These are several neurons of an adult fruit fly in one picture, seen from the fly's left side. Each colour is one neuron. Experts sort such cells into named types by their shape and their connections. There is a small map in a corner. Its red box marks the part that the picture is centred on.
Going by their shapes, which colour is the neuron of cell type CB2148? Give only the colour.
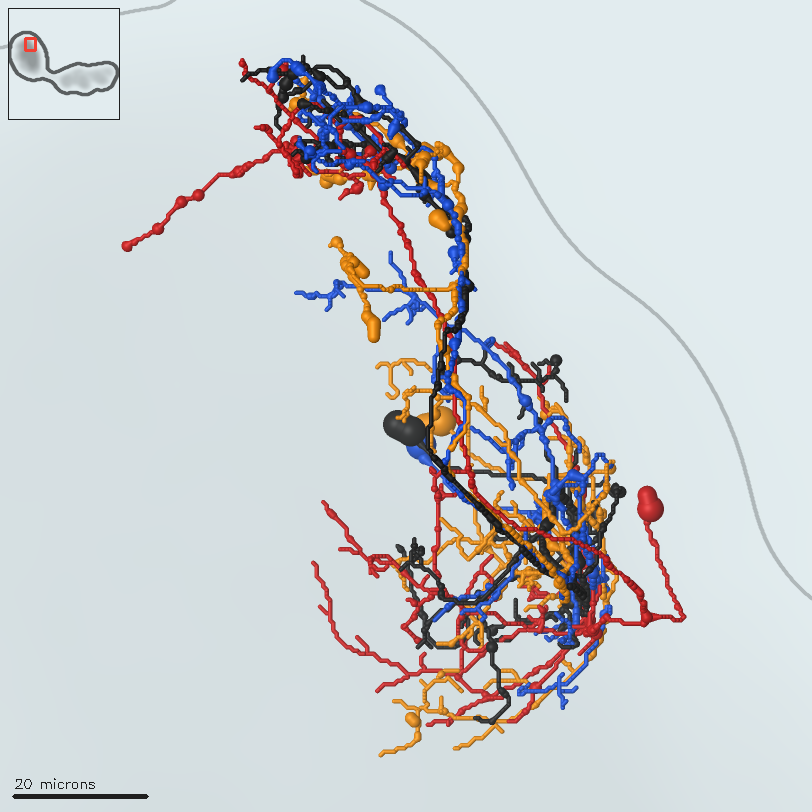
red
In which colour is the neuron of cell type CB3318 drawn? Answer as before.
black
